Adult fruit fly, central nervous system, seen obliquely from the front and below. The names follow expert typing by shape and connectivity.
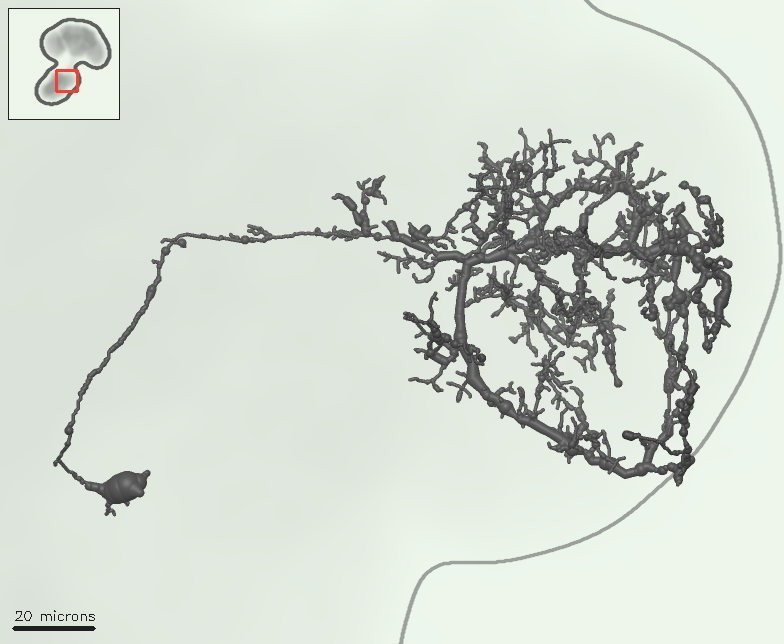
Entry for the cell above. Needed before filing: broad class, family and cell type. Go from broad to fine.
nerve-cord intrinsic neuron; hemilineage 12B; IN12B012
